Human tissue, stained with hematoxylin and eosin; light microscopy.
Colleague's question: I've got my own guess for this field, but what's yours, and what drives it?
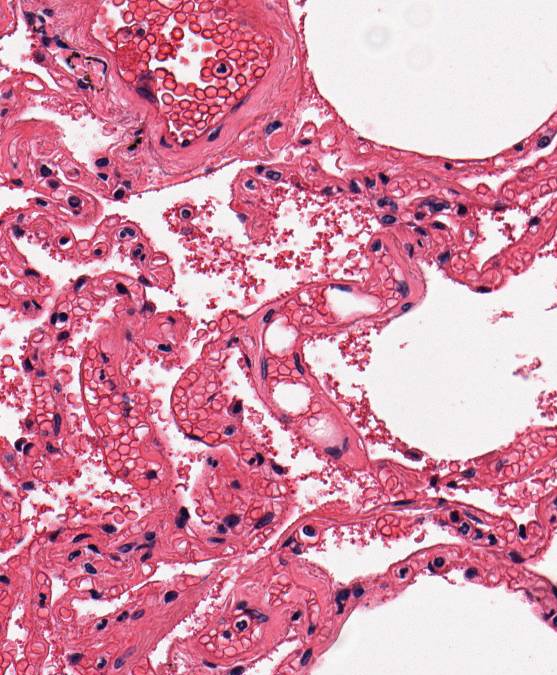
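The structure is alveolus. First, thin, winding septa separate open air spaces, the largest empty ones at the upper right and right edge. Second, septal capillaries are distended and packed with red blood cells throughout. Third, a flat, thin cell layer lines the spaces, without tall columnar epithelium.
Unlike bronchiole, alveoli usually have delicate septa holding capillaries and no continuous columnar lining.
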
